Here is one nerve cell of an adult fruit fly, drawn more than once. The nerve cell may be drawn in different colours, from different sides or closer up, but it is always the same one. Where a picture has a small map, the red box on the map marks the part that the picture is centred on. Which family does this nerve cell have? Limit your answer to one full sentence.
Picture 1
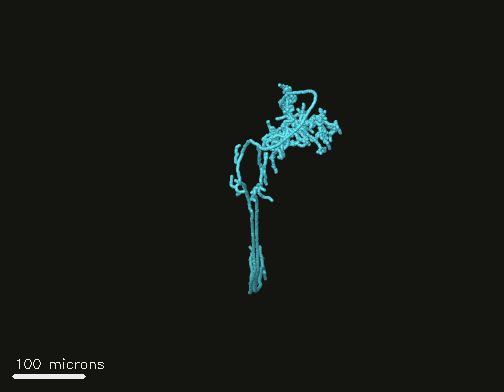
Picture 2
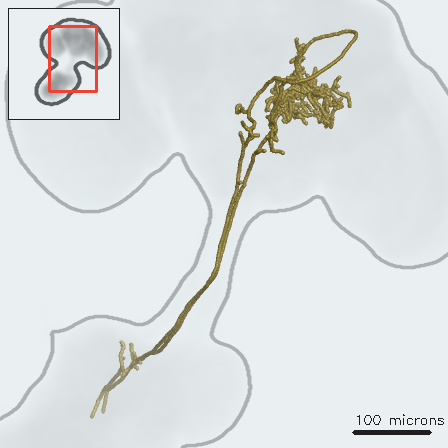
Family membership for the nerve cell is hemilineage DM6_central2.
